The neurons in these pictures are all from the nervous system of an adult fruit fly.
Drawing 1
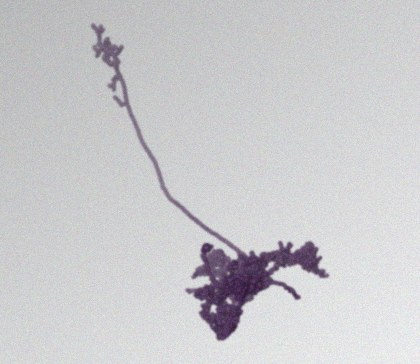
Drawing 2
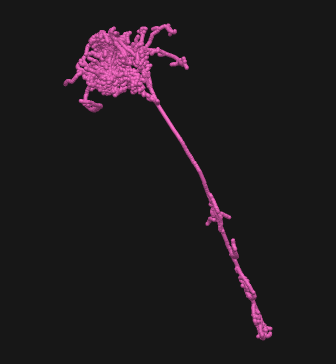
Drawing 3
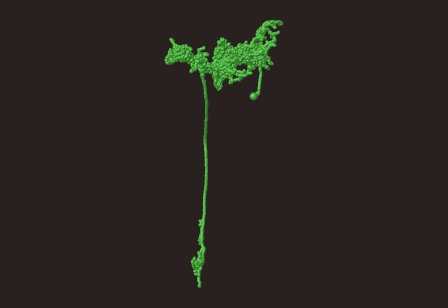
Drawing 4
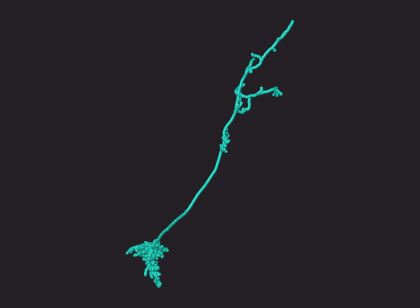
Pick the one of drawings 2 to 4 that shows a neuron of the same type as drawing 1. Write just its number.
3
